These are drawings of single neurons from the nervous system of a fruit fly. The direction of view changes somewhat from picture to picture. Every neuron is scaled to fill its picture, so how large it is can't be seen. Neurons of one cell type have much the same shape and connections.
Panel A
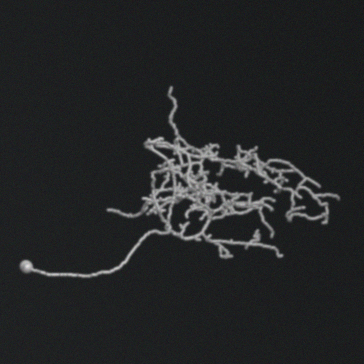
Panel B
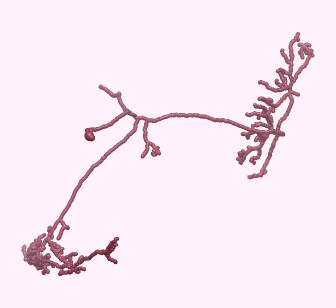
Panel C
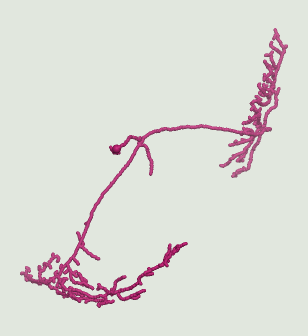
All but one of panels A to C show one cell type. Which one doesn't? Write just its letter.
A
